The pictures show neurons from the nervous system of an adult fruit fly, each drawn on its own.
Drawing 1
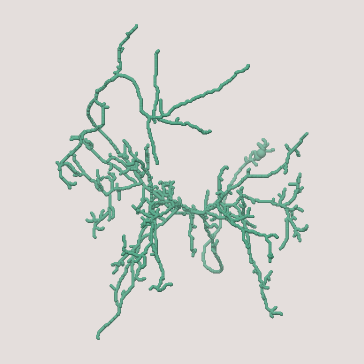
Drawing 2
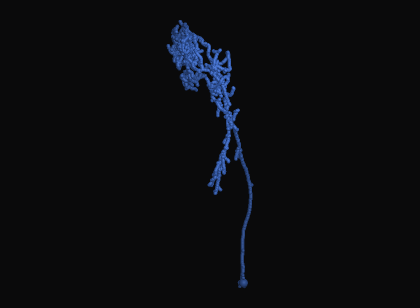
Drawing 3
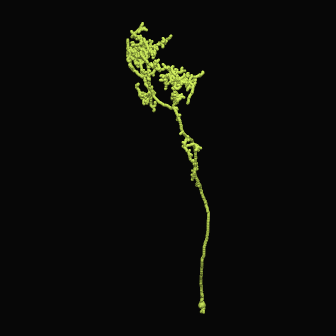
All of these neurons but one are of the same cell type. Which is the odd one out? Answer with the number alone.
1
